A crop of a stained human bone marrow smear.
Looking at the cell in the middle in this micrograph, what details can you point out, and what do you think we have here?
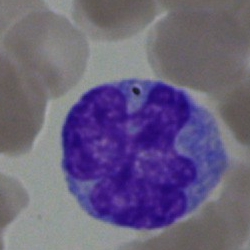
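Outline's roughly round and smooth. Chromatin is dark purple and clumped, with small paler patches between the clumps. The pale blue cytoplasm makes a rim that's widest on the right. Up at the top of the nucleus, in a pale notch, there's a single small black dot. It's a monocyte.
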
